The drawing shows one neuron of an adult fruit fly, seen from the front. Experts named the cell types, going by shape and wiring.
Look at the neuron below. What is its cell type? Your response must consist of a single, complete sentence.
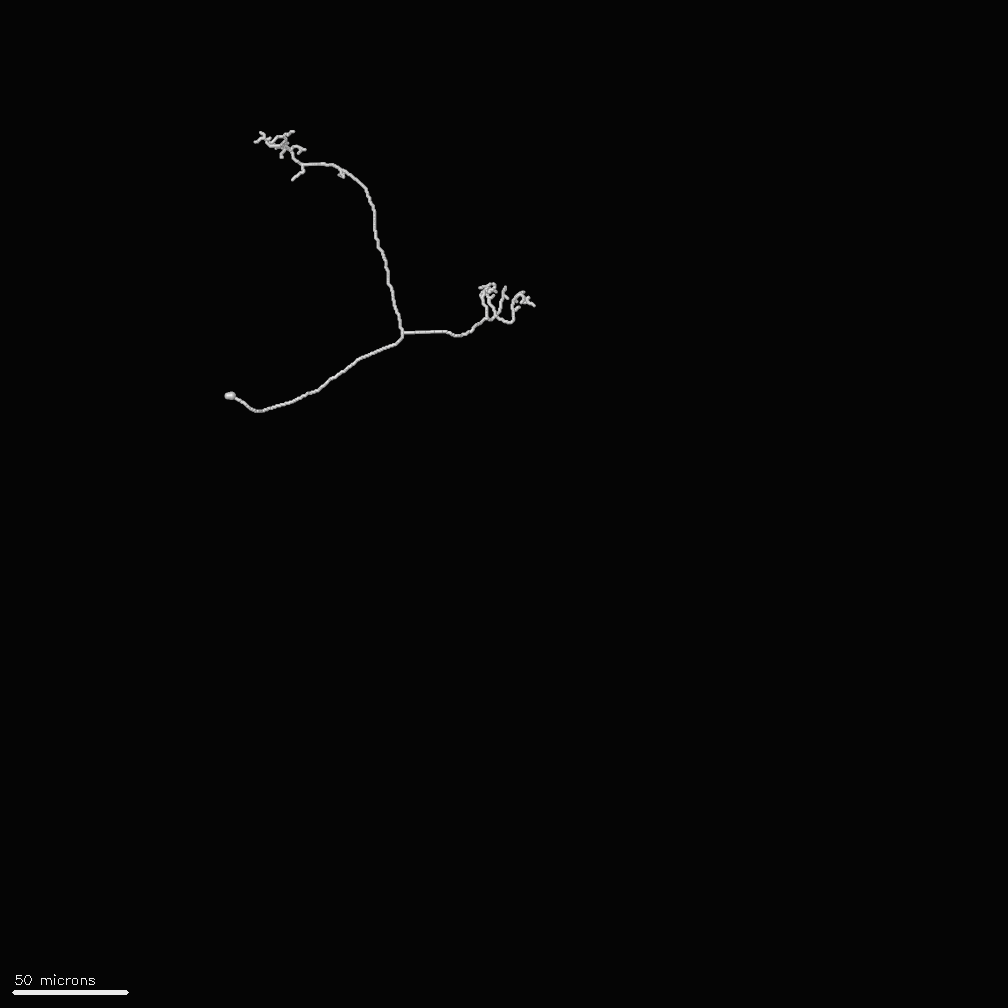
The neuron is categorized under cell type FB9B_a.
